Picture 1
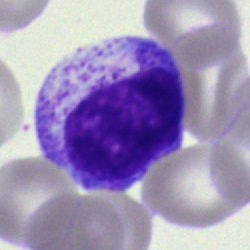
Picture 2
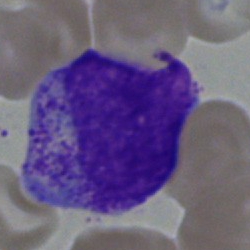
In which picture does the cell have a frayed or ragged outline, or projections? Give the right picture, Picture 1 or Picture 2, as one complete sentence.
Rough is the outline of the cell in picture 2.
